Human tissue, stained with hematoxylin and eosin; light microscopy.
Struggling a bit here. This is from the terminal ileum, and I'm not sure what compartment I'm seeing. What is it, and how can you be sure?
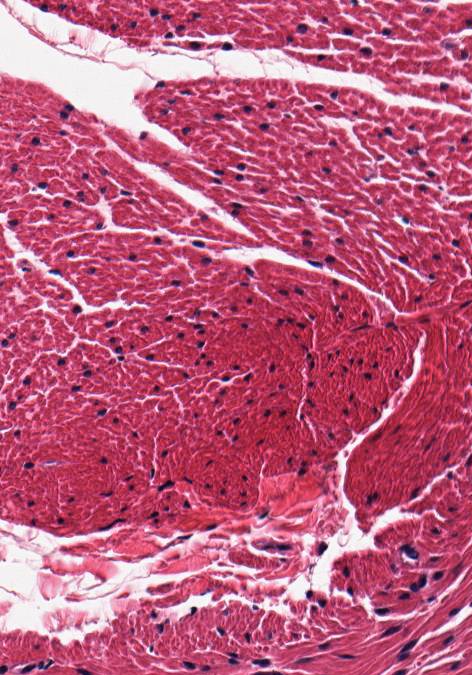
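Smooth muscle fills the entire field, arranged in pink bundles separated by narrow white clefts.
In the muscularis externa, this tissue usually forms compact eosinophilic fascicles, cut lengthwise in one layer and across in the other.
Along the bottom strip the fibres are cut lengthwise and run from left to right. The nuclei are small, dark and single, and lie scattered within the fibres rather than at their edges. The cytoplasm is deeply eosinophilic and evenly stained.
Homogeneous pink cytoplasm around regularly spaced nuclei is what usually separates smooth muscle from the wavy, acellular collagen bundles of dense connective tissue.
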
